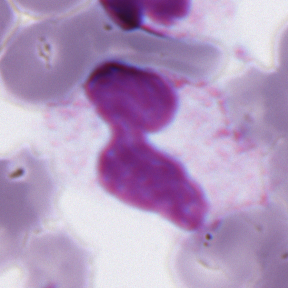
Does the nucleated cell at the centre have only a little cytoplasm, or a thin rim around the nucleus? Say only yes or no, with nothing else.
No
